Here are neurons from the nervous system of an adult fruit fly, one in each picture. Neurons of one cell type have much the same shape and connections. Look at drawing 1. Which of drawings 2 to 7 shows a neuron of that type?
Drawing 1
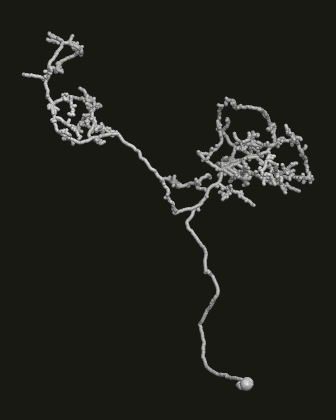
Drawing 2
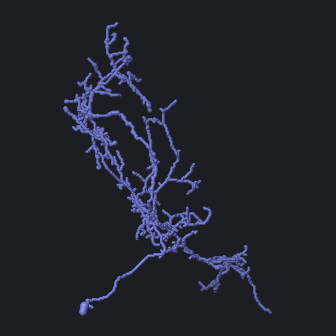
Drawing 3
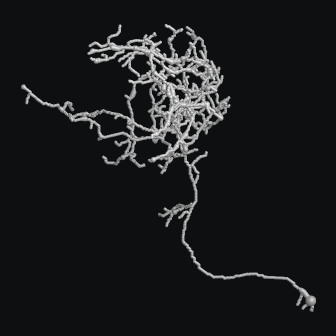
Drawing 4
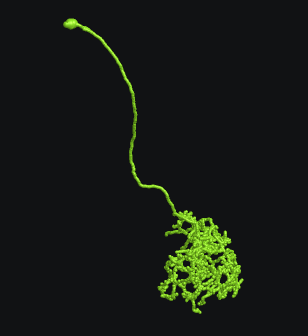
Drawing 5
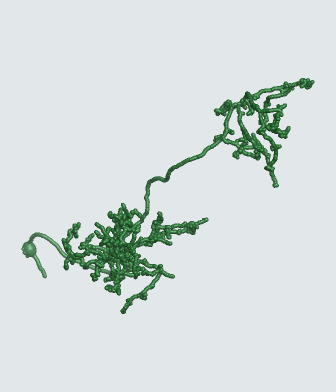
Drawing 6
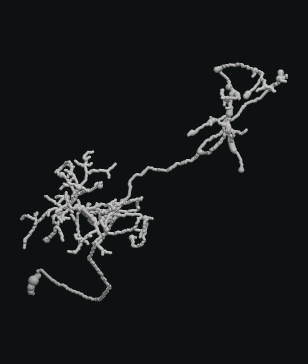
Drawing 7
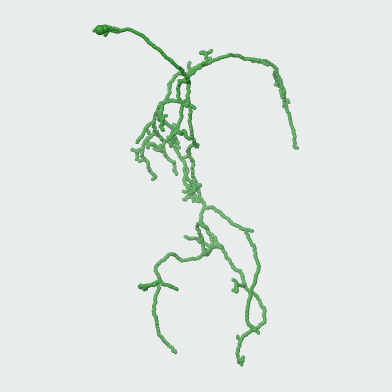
Drawing 5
